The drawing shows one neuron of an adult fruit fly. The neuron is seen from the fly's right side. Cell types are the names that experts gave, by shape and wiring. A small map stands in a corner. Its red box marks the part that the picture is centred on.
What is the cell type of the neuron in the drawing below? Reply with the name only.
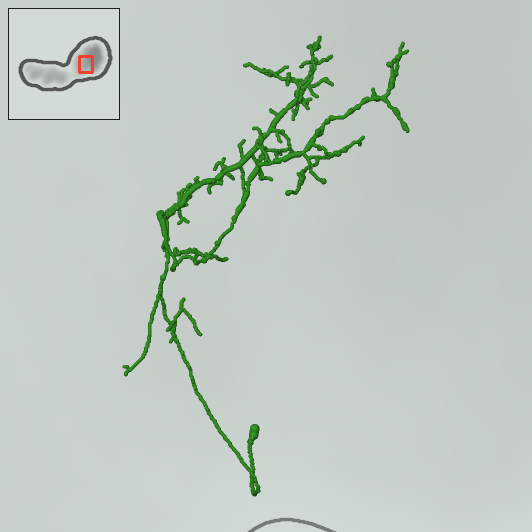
PS353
